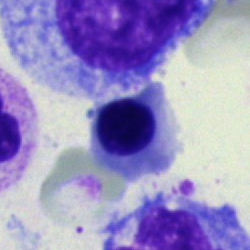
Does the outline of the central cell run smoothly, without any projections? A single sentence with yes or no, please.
No, ragged or frayed parts, projections, blebs or tags interrupt the cell's outline.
